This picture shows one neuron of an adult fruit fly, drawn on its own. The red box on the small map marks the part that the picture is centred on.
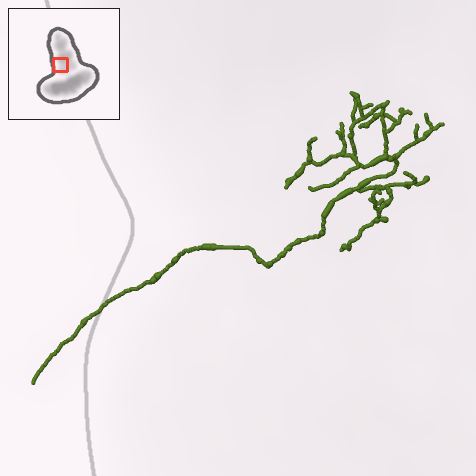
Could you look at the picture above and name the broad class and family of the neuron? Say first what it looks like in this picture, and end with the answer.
The drawing shows no cell body. As drawn here it is wider than it is tall. Its broad class is sensory neuron entering the nerve cord. The name of its family is class mechanosensory tactile.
